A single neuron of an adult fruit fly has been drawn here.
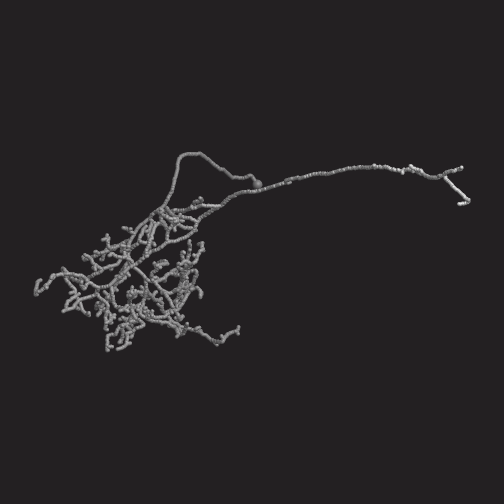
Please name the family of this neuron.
hemilineage VLPl&p2_posterior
